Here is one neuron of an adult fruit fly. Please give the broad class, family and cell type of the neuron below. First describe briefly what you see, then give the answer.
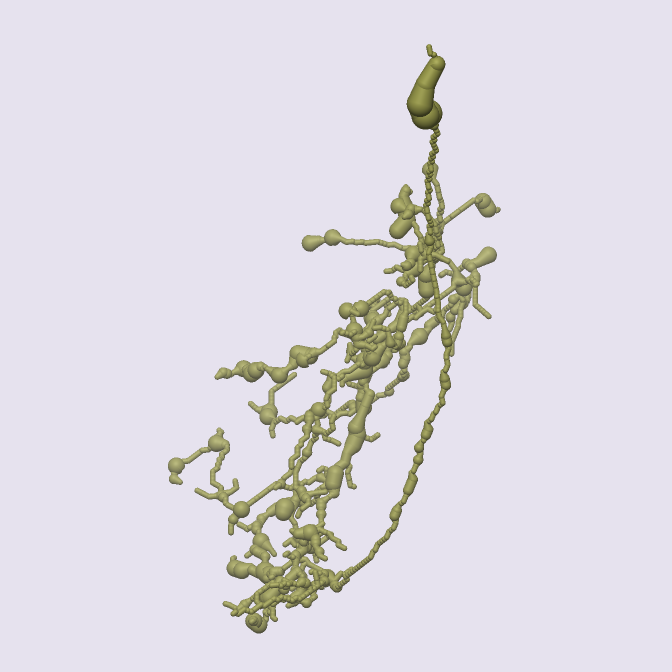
Dozens of branch ends can be seen. As drawn here it is taller than it is wide. This is a central-brain intrinsic neuron. Its family is hemilineage MD_SA1. It is of cell type GNG398.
